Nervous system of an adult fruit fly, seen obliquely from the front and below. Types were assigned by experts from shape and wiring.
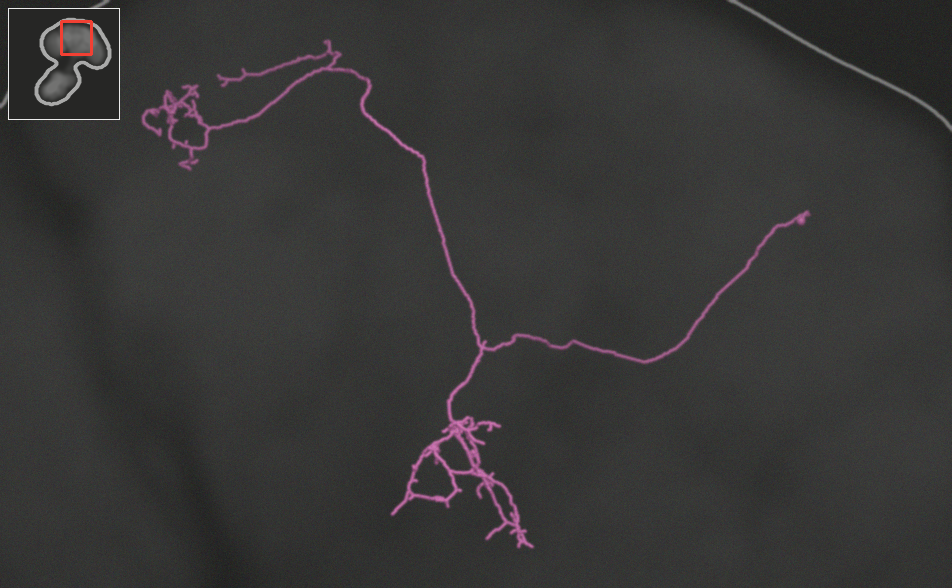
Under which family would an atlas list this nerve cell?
hemilineage CREa1_ventral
